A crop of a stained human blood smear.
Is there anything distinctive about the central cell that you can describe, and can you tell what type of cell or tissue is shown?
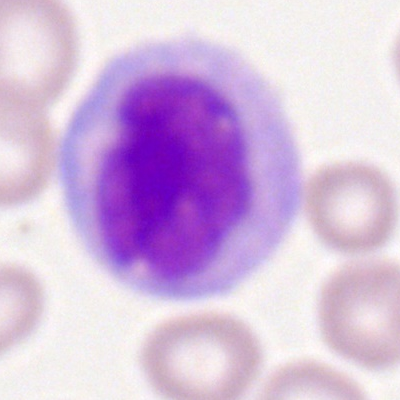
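First, the outline: round and smooth, with no projections from the cell surface. Next, the nucleus: a single mass whose outline is irregular and slightly notched. Then the cytoplasm: no distinct granules can be seen in it. Last, the name: monocyte.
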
